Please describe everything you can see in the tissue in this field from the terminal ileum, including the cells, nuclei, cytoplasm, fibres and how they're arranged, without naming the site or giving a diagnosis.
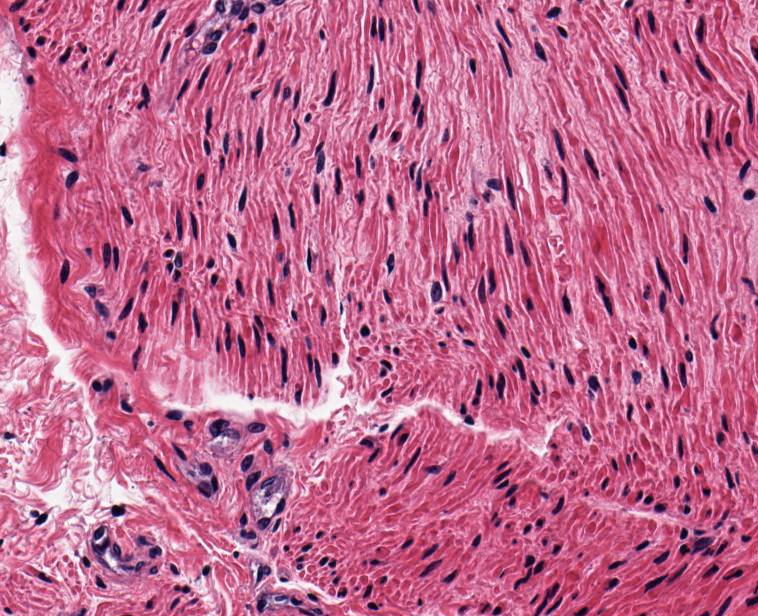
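Look first at how much of the field is muscle: nearly all of it is closely packed bundles of smooth muscle cells. Through the upper two thirds, these cells run roughly vertically. Now drop your eye to the lower part, where they run more nearly horizontally than the ones above. Each cell holds a single nucleus, elongated, cigar-shaped and dark blue.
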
